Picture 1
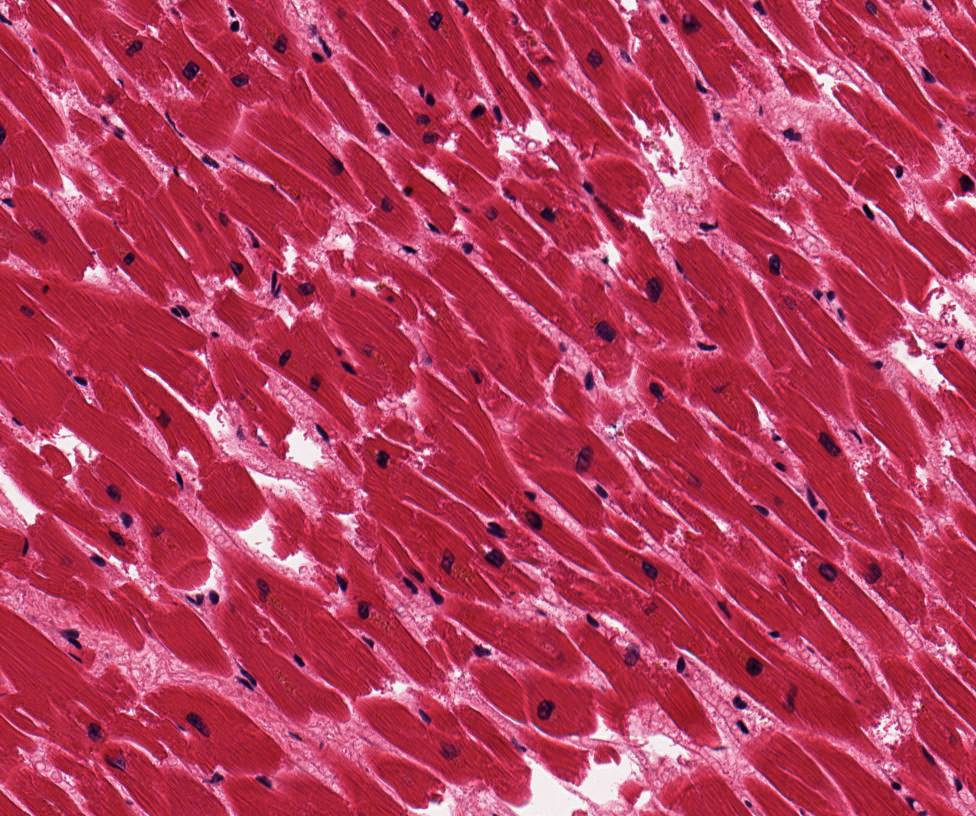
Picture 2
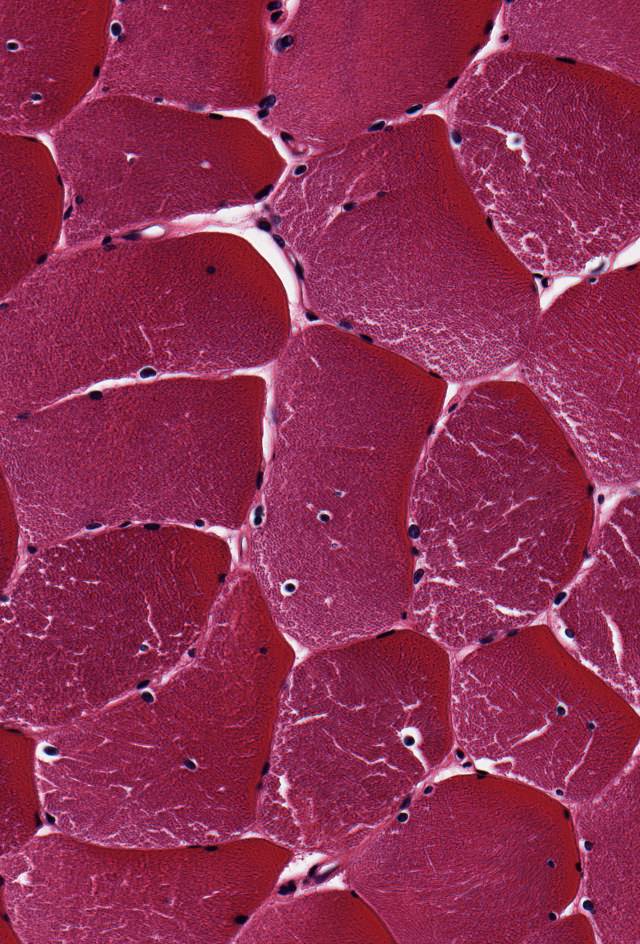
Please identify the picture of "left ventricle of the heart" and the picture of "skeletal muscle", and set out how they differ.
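Taking them in order, picture 1 is left ventricle of the heart and picture 2 is skeletal muscle. Nuclear position: in picture 1 the oval nuclei are central, while in picture 2 most sit at the fibre edges, just beneath the margin.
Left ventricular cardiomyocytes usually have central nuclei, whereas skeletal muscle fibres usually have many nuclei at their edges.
Nuclear number: each stretch of fibre in picture 1 has a single nucleus, not rows of many. Fibre shape: the fibres in picture 1 branch and join neighbours instead of running as separate unbranched cylinders. Cytoplasm: deep red with fine lengthwise striations in picture 1. Between fibres: picture 2 has thin strands of endomysium with small dark flattened nuclei, and no fat cells anywhere in the field.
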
